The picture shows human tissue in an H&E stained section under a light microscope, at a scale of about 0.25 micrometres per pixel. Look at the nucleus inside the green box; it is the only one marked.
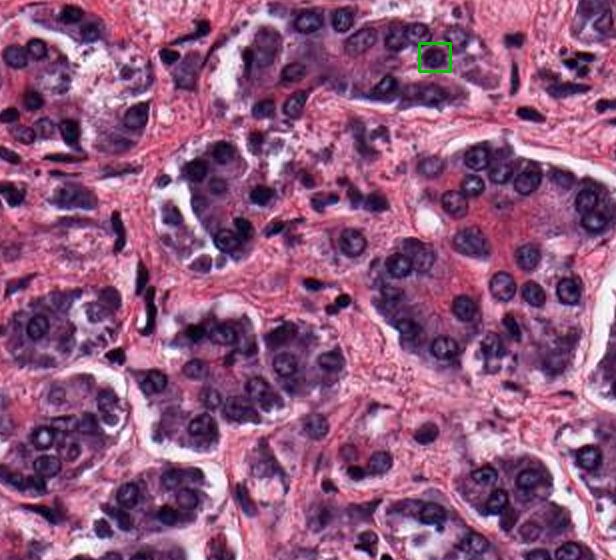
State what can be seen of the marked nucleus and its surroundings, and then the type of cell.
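The nucleus is round with a smooth, sharply defined outline. The nucleus is densely and fairly evenly stained dark purple. The cytoplasm around the nucleus is purple and finely granular, with no clear boundary against neighbouring cells. The cell lies within a cluster of cells with round nuclei, and the cluster is bordered by pink fibrous stroma. The marked cell is a pancreatic acinar cell.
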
